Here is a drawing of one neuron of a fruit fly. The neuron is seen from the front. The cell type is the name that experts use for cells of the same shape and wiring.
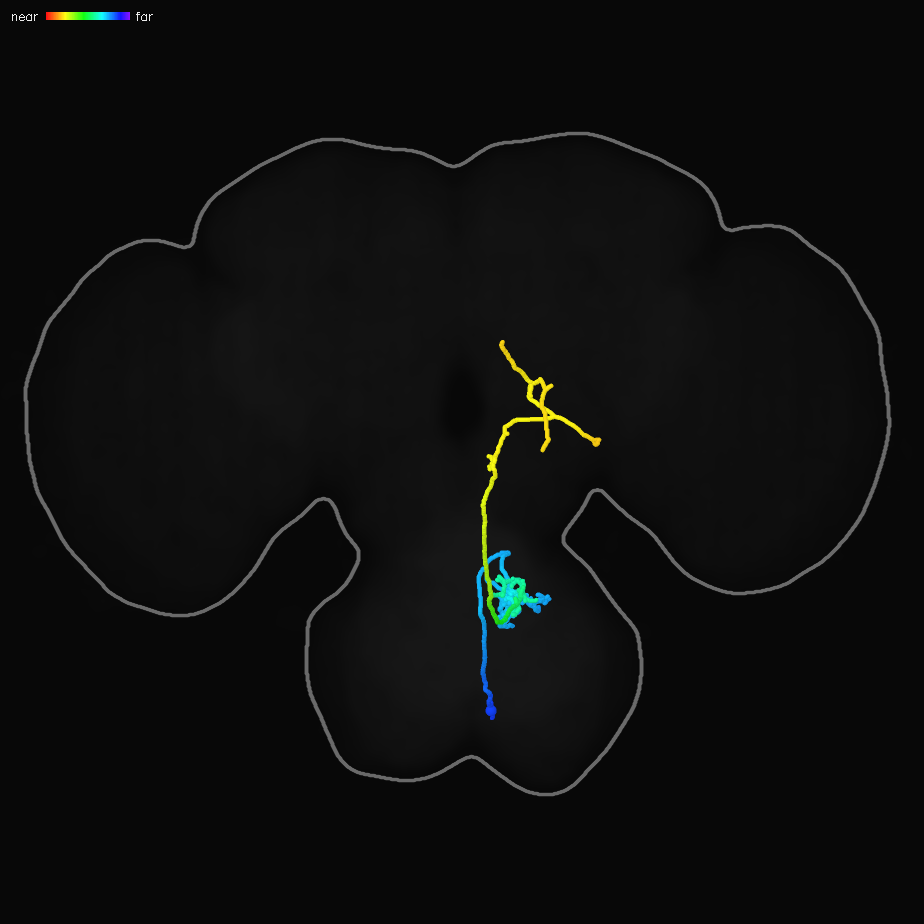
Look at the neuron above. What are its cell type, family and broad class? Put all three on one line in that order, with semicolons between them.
AN02A022; hemilineage 02A; ascending neuron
